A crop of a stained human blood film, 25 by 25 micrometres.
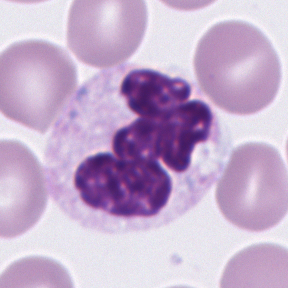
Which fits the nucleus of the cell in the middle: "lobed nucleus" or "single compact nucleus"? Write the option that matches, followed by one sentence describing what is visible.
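Lobed nucleus. The nucleus is divided into several connected lobes.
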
